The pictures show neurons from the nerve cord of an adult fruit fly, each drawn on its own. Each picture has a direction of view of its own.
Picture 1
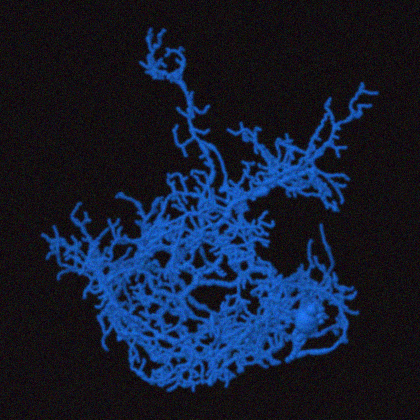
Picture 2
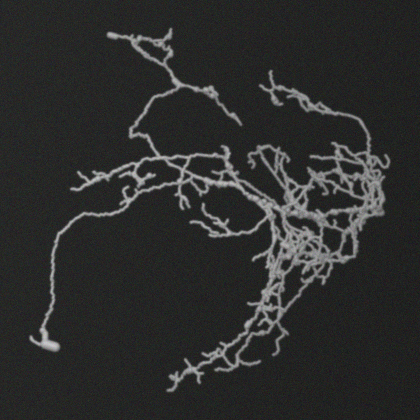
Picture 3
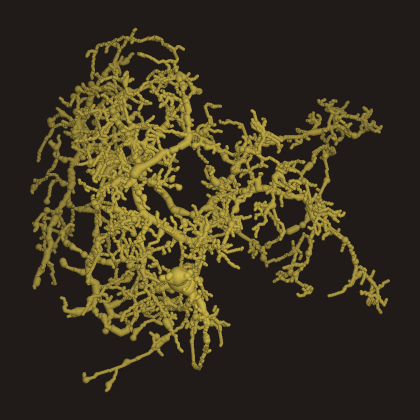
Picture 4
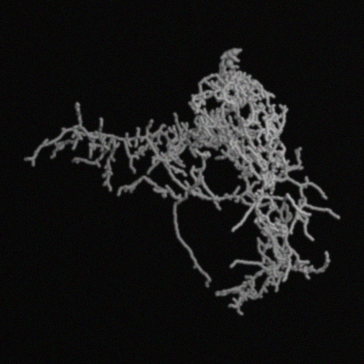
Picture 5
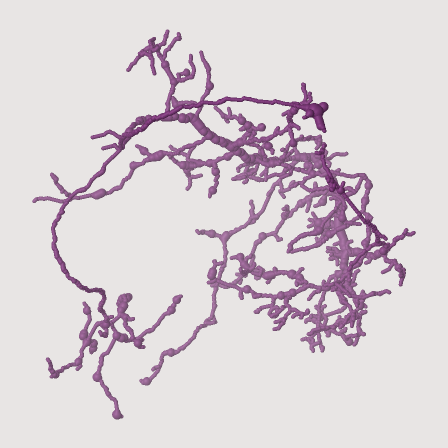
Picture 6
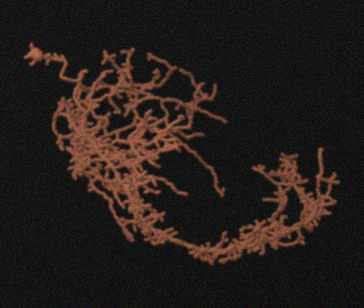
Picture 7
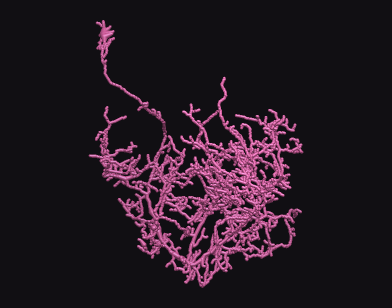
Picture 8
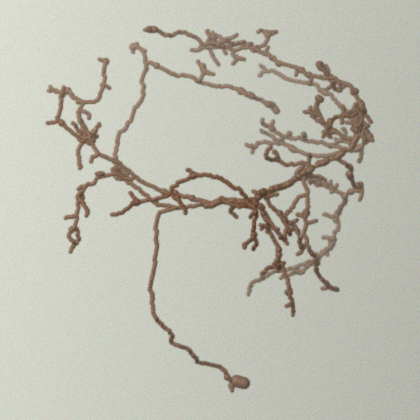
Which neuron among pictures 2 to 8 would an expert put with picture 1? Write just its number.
3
